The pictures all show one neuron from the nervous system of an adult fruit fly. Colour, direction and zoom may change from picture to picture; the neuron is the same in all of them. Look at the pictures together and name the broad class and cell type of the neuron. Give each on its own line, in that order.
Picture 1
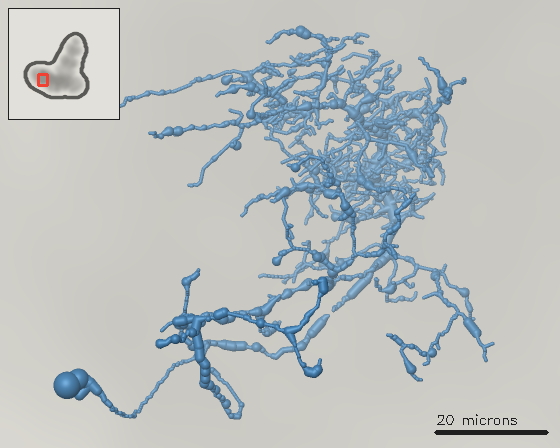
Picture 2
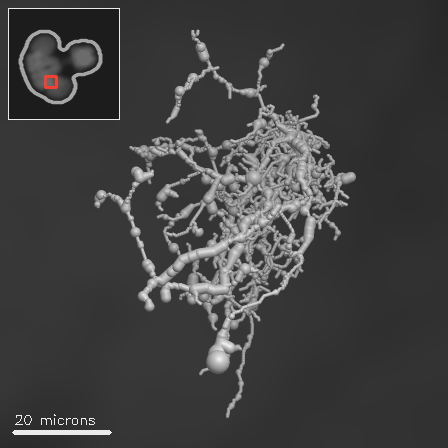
central-brain intrinsic neuron
PVLP078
